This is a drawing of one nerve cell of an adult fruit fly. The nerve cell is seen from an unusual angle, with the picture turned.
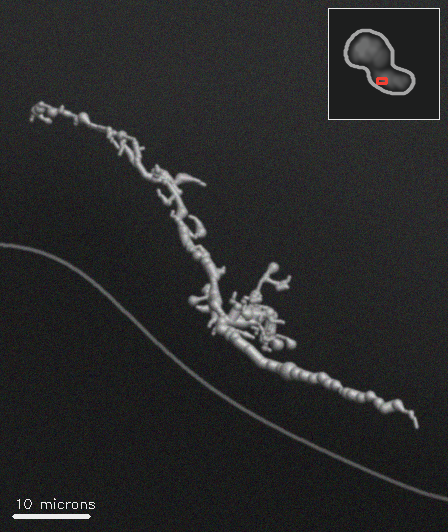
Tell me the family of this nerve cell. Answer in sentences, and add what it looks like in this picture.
Its family is called class gustatory. Its broad class is sensory neuron entering the nerve cord. By the scale bar it is about 50 microns wide in this view. Dozens of branch ends can be seen.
